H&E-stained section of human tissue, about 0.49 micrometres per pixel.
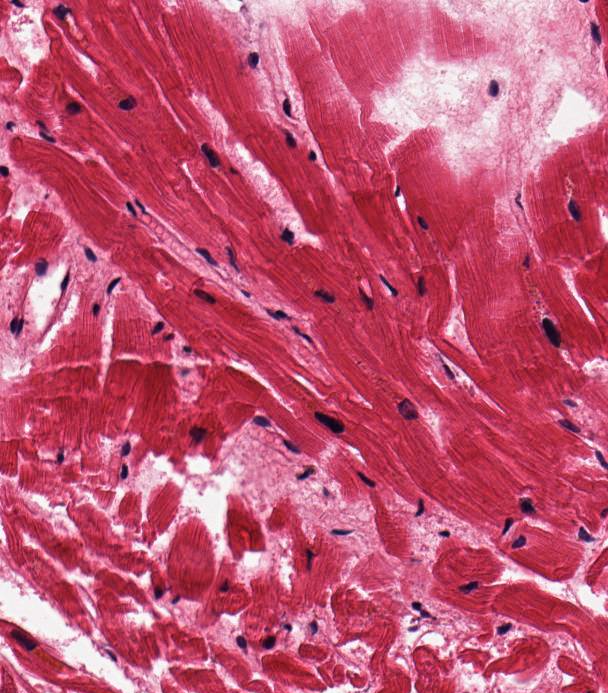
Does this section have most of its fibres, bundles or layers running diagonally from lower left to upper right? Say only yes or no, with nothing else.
No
